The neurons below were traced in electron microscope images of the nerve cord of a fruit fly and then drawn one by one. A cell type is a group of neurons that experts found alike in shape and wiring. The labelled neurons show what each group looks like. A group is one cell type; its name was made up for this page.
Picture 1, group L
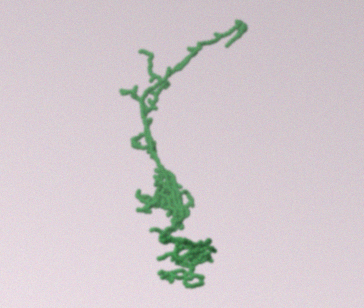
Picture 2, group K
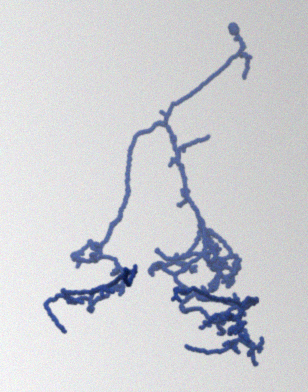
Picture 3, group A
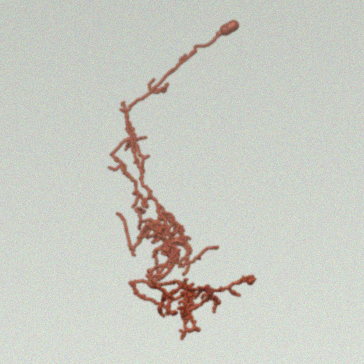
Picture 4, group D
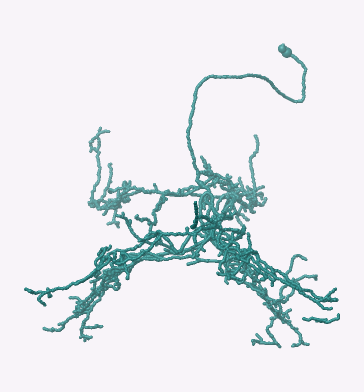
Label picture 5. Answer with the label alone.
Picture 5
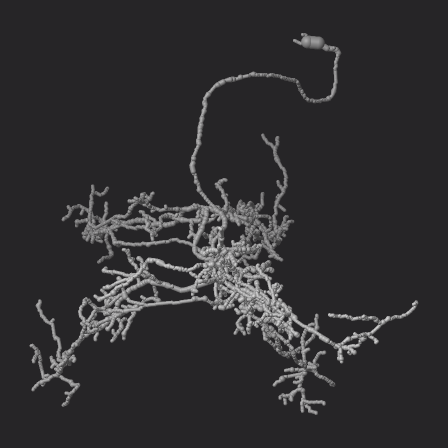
group D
